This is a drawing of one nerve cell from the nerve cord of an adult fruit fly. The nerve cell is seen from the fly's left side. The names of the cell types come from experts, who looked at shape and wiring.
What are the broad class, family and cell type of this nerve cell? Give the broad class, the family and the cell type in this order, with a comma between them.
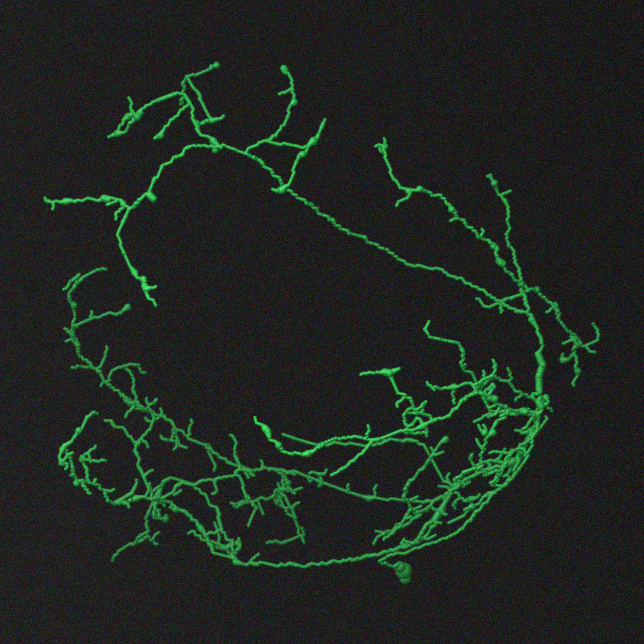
nerve-cord intrinsic neuron, hemilineage 04B, IN04B101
